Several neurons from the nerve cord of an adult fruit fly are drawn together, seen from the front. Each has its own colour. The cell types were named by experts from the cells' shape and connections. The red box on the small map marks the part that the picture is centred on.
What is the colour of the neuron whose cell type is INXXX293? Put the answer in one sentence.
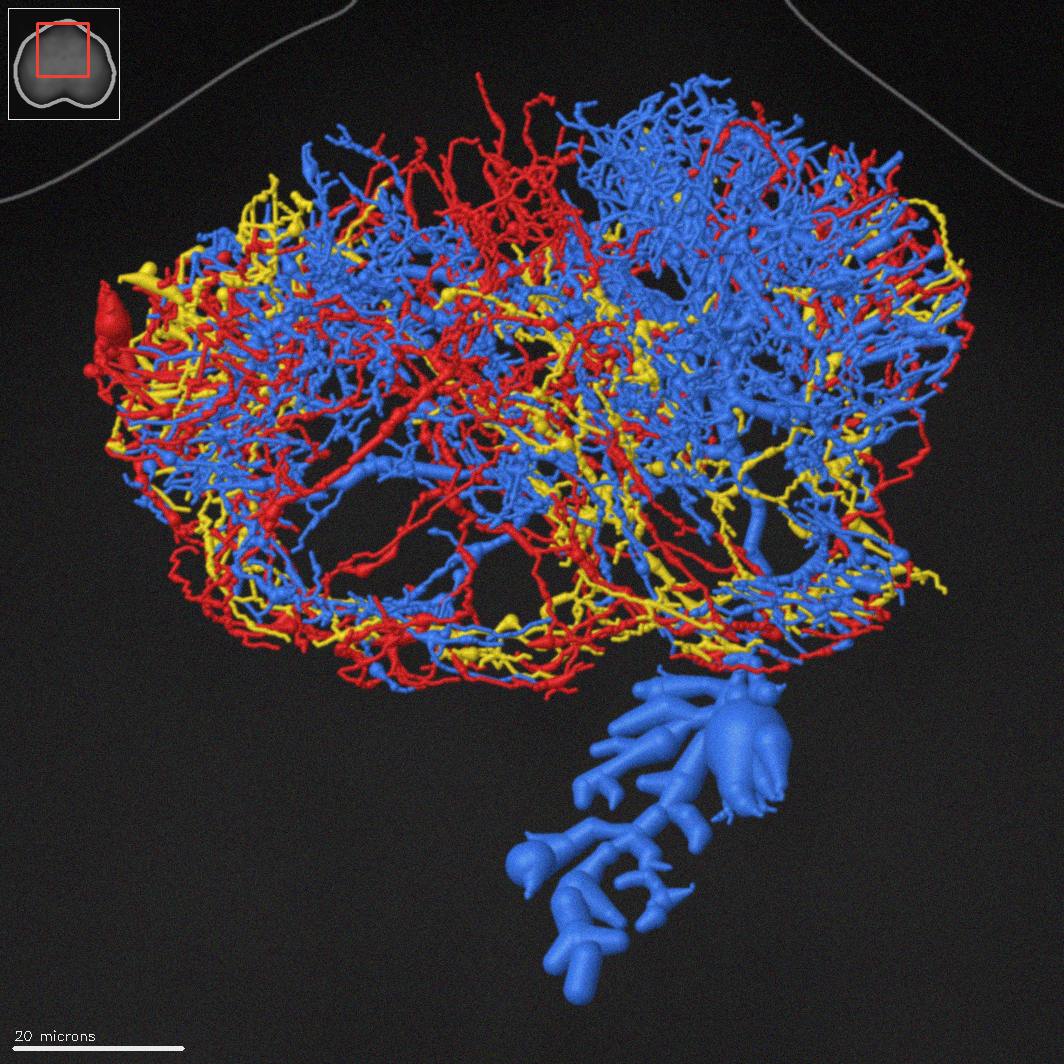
The colour is red.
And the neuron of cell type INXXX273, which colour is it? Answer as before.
The colour is yellow.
